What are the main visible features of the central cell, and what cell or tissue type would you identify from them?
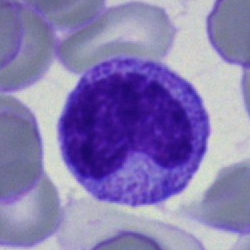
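The outline of the cell is round and smooth. Its nucleus is indented along the lower side, which gives it a kidney shape. The chromatin stains dark purple and is coarsely clumped. Fine purple granules lie scattered through the cytoplasm. This is a metamyelocyte.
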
